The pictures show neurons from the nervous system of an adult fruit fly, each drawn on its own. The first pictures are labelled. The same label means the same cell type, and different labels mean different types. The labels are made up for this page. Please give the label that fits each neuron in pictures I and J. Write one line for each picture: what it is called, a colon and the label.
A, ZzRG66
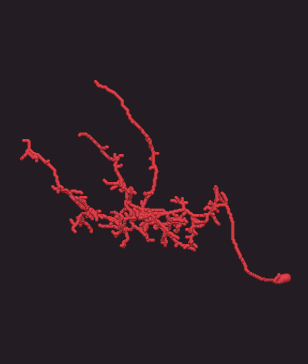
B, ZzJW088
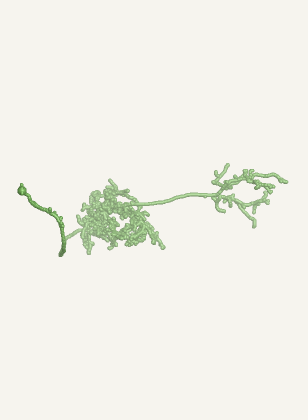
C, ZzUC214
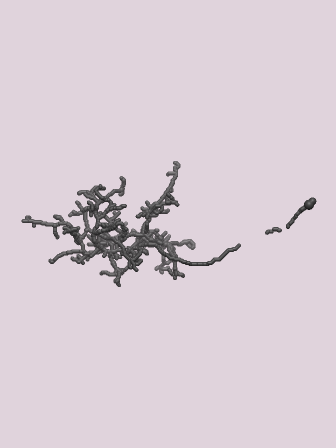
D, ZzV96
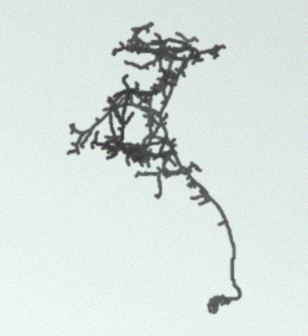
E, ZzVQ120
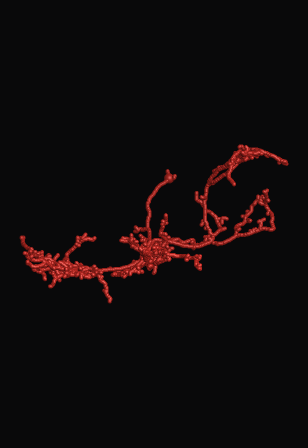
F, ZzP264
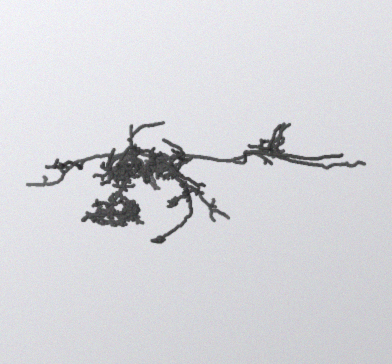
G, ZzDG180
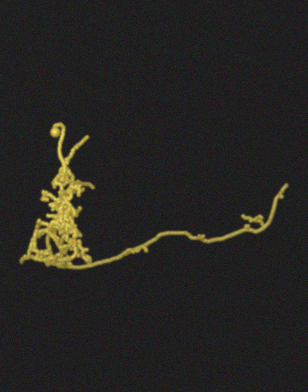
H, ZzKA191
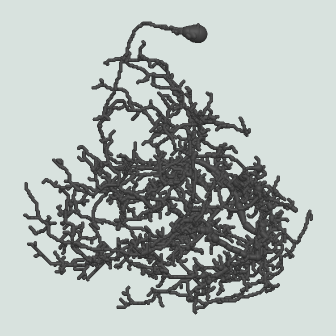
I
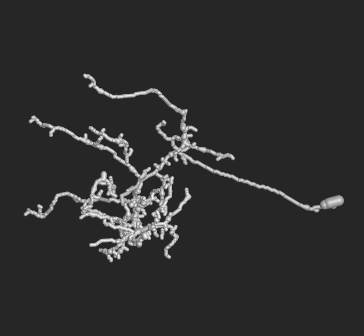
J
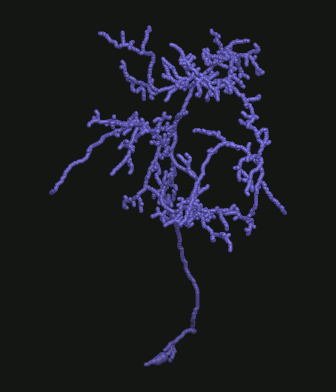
I: ZzRG66
J: ZzV96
